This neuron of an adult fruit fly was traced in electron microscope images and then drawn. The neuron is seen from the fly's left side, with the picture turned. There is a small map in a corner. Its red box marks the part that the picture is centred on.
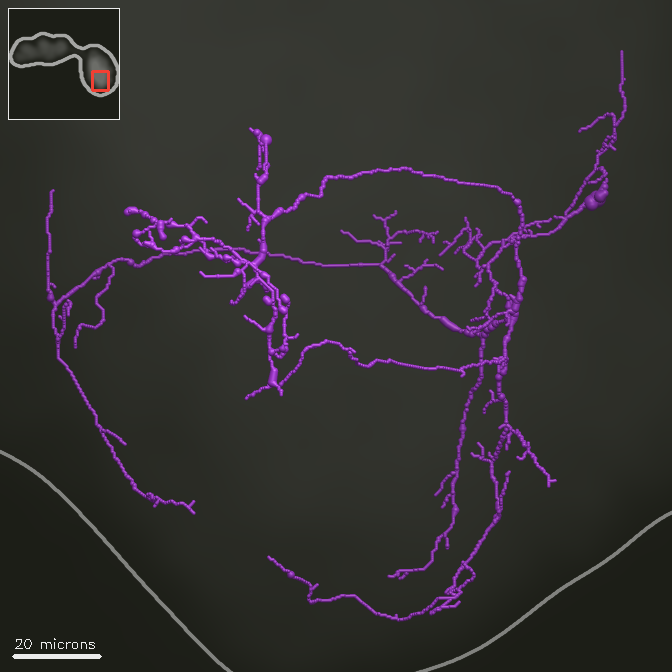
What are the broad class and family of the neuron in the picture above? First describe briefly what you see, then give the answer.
From left to right in the picture it spans about 140 microns. Dozens of branch ends can be seen. Its broad class is central-brain intrinsic neuron. Its family is hemilineage SLPa&l1_anterior.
